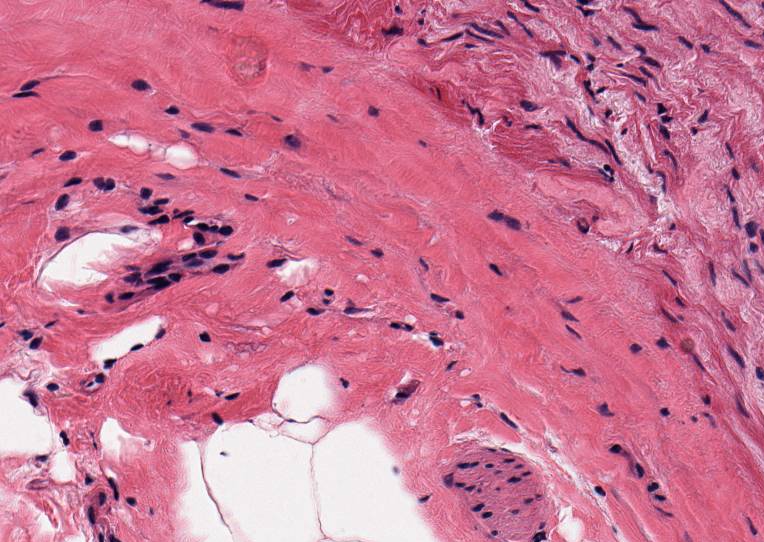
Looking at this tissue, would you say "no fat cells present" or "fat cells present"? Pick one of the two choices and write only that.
Fat cells present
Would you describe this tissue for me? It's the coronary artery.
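Dense, strongly eosinophilic collagenous fibrous tissue occupies most of the field, its wavy bundles sweeping across in broad curved bands. Sparse, dark, elongated spindle nuclei lie between the bundles, aligned with them. At the left middle, a small cluster of crowded dark nuclei sits beside a clear space.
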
